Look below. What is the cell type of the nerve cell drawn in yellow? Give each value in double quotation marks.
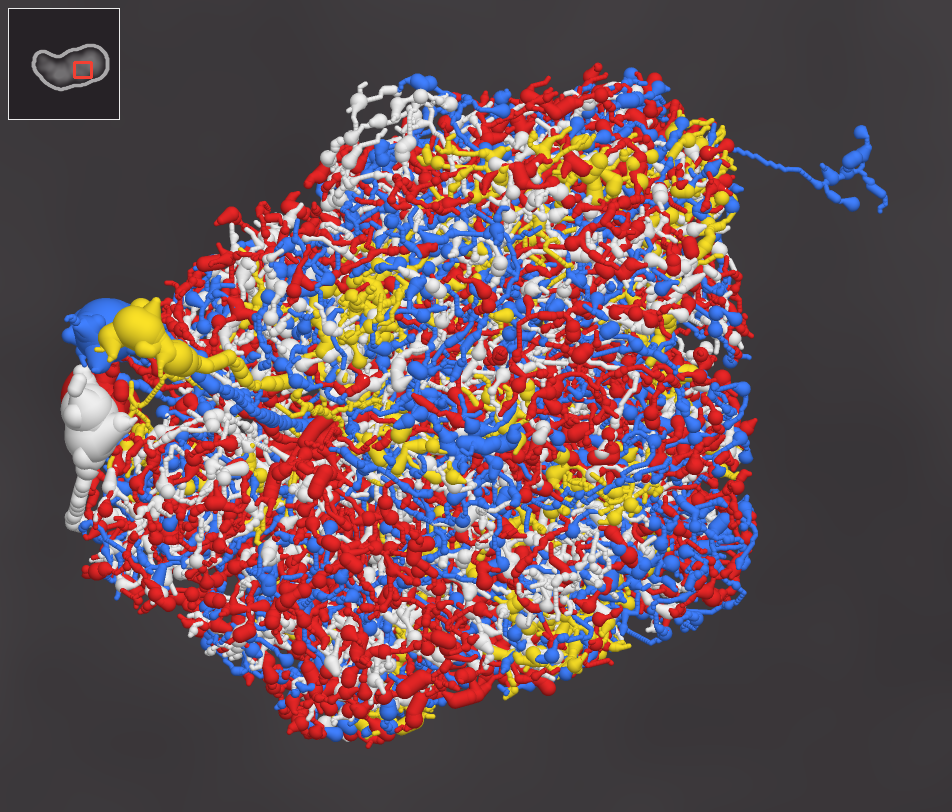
"lLN2P_c"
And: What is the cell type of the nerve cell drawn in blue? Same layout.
"lLN2T_e"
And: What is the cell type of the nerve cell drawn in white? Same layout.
"lLN2T_a"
